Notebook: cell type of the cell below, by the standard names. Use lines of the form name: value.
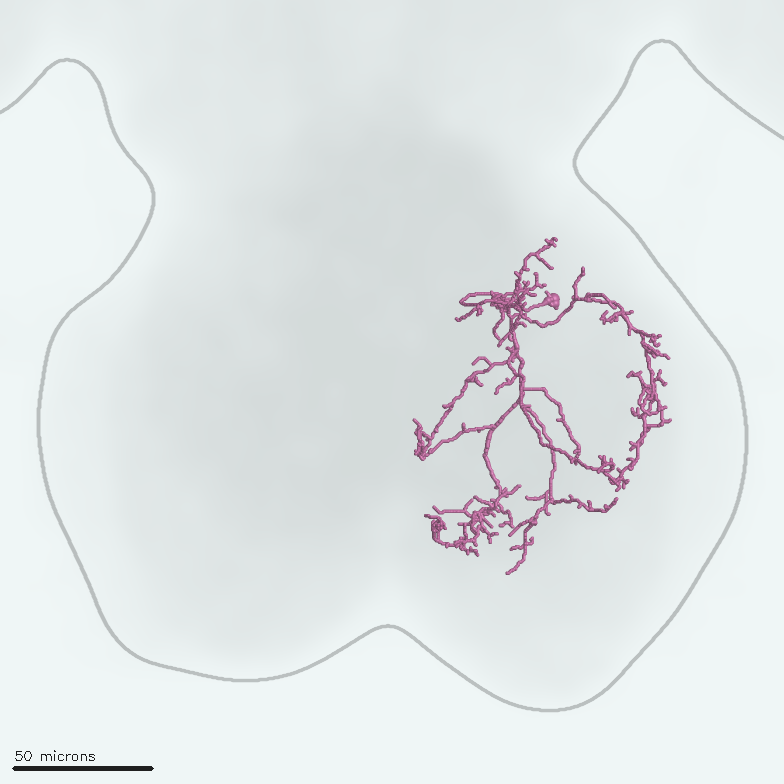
cell type: IN03A070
